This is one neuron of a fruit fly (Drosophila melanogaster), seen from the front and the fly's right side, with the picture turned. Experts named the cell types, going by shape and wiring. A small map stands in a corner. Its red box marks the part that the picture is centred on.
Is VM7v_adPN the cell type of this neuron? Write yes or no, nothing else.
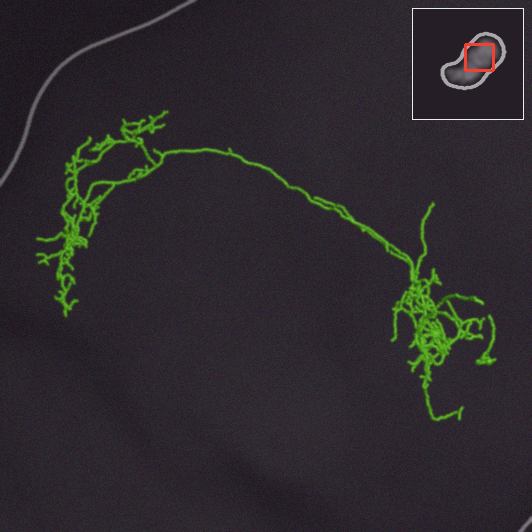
no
